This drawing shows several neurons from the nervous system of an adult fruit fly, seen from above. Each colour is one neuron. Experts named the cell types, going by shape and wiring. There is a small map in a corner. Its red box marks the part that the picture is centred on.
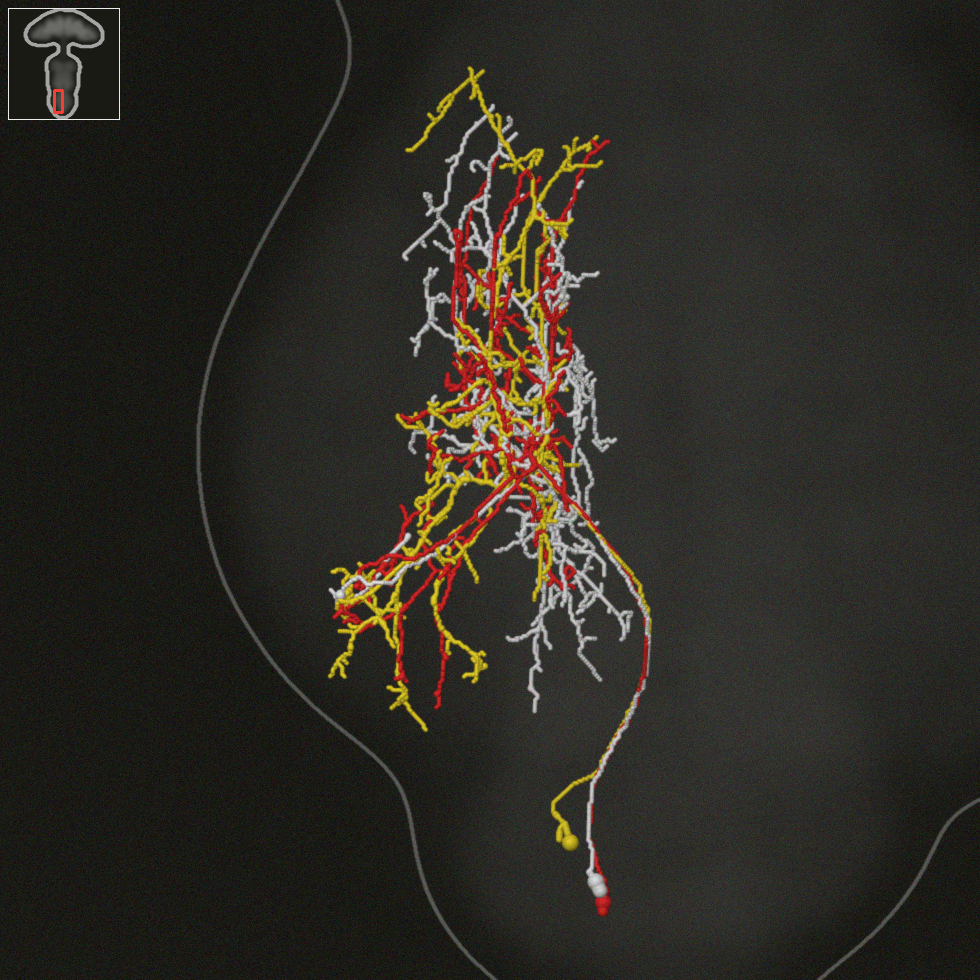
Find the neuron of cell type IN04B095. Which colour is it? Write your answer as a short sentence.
The colour is white.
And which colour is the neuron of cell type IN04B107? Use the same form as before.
The colour is yellow.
